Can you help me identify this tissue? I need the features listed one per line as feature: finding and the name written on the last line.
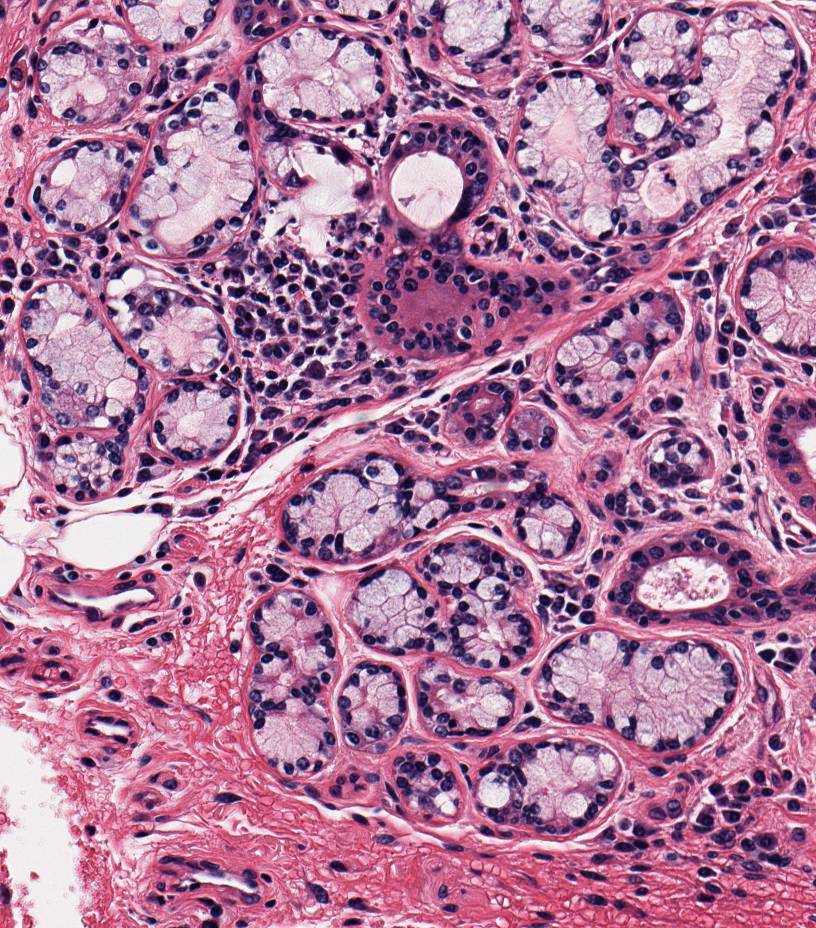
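Acini: rounded, mucous, filling most of the field
Cytoplasm: pale, foamy, finely vacuolated
Nuclei: small, dark, pressed flat at each cell base
Duct: near top centre, cuboidal lining, round empty lumen
Lymphocytes: dense cluster between acini, upper left centre
Name: minor salivary gland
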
